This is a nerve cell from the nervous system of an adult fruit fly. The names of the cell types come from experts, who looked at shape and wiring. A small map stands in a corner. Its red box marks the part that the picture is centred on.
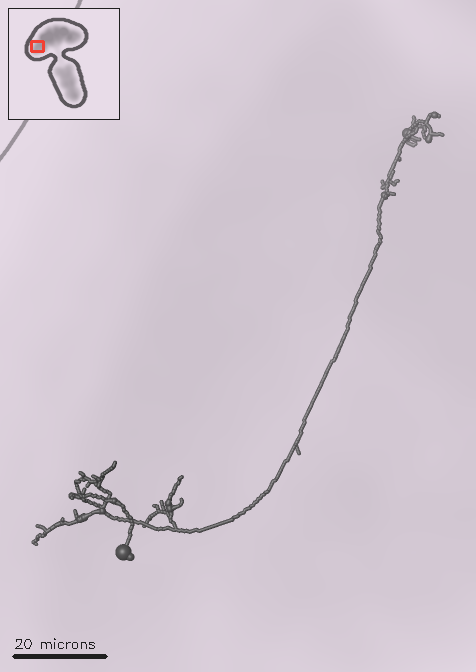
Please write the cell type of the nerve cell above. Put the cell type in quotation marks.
"Tm5Y"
